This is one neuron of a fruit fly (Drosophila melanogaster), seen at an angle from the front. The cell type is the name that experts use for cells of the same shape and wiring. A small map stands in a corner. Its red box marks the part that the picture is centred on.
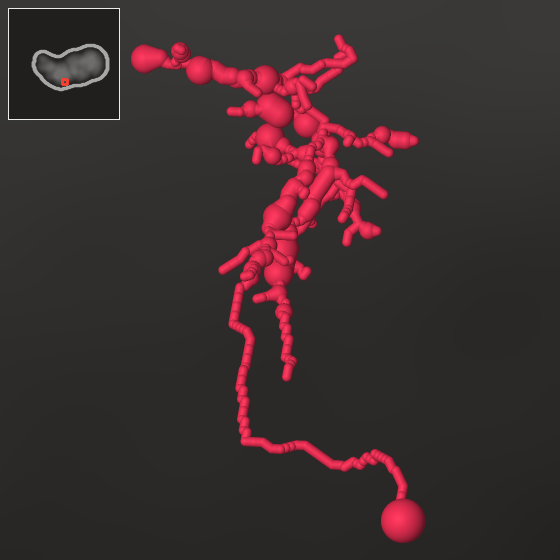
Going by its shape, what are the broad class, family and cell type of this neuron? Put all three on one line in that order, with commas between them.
optic-lobe intrinsic neuron, Dm, Dm2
